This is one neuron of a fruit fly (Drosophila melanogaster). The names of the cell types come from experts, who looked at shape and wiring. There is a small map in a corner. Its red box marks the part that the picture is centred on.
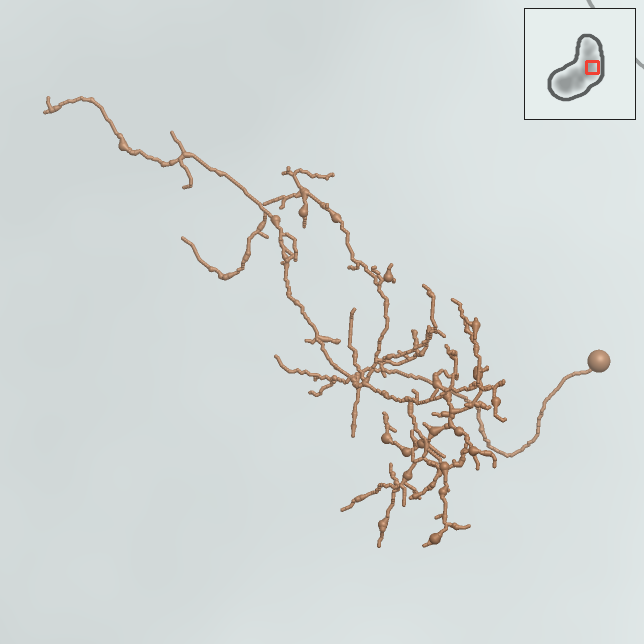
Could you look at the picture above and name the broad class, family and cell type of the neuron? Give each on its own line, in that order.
optic-lobe intrinsic neuron
Cm
Cm16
